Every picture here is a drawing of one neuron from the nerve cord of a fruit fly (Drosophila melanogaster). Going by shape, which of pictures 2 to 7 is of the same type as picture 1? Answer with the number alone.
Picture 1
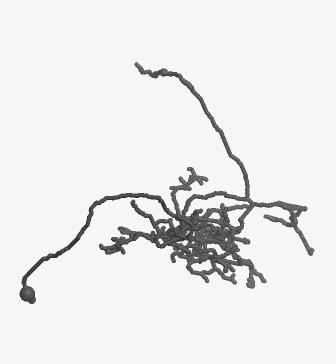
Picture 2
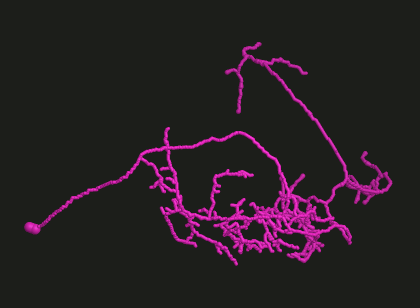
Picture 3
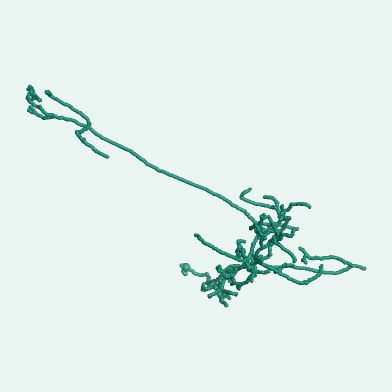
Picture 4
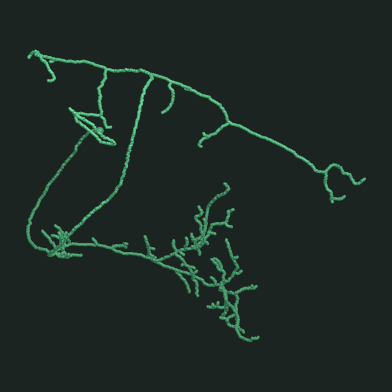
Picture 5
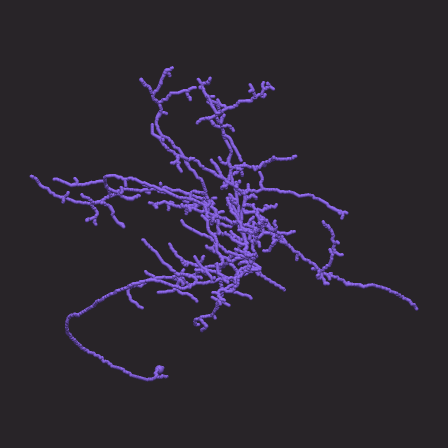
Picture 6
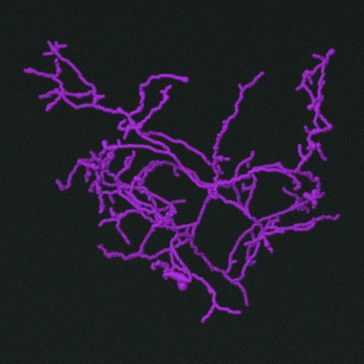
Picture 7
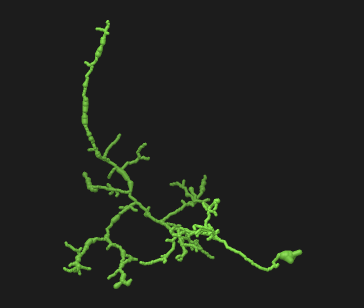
2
